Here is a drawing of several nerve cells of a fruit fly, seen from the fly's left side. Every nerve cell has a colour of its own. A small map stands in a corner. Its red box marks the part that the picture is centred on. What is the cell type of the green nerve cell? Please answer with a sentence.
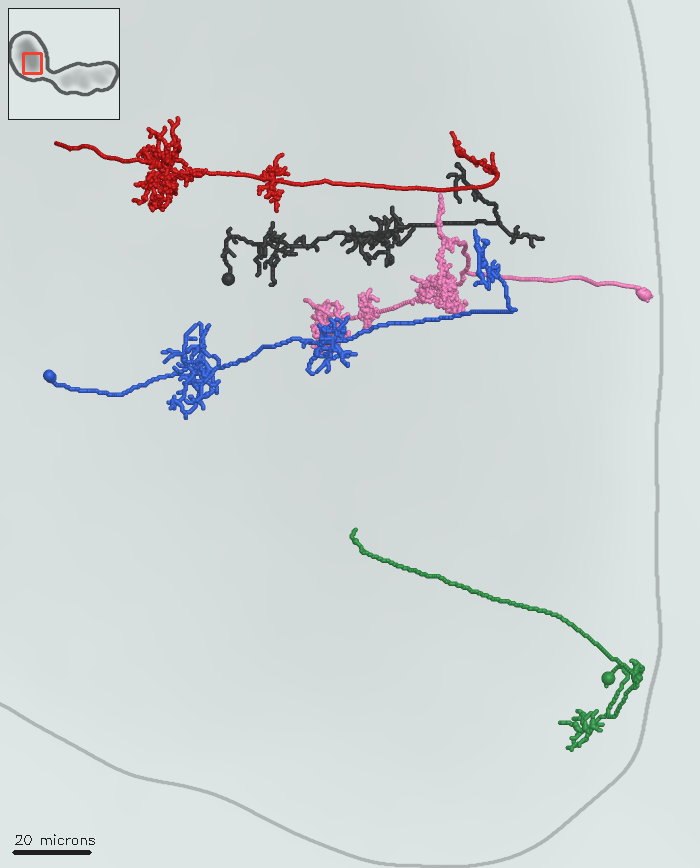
The cell type is Tm1.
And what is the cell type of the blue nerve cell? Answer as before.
The cell type is Tm6.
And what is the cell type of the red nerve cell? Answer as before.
The cell type is Tm4.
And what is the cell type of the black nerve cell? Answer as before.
The cell type is TmY18.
